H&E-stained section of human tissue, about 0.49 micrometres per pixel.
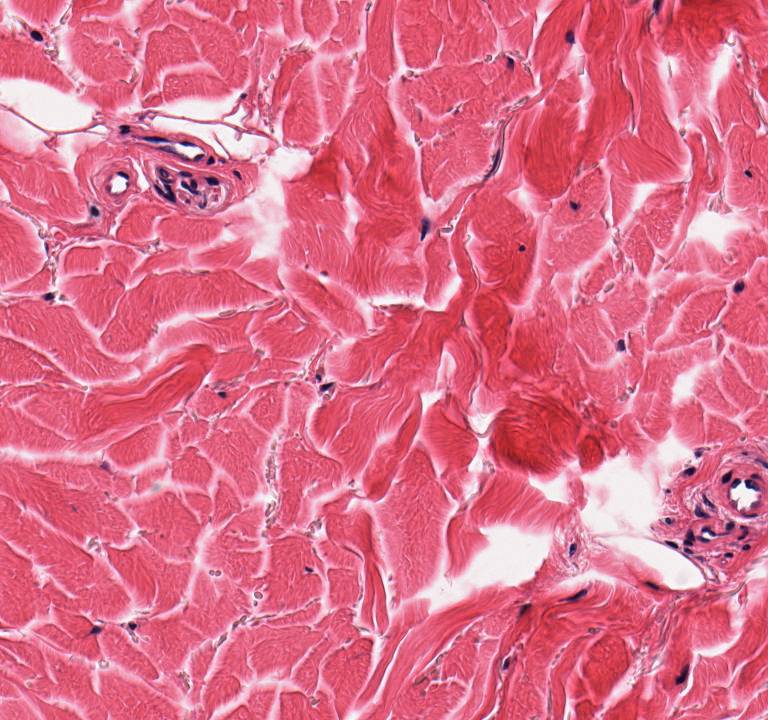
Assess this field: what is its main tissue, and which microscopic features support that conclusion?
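Dermis occupies this field. Pink muscle fibres, cut in many different directions, fill almost the whole field; many branch and appear to join neighbours.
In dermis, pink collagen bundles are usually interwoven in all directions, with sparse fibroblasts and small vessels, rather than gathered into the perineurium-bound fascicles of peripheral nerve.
Nuclei are sparse, small and dark, lying singly among and within the fibres. Small thick-walled vessels with narrow lumens lie at the upper left and lower right.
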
